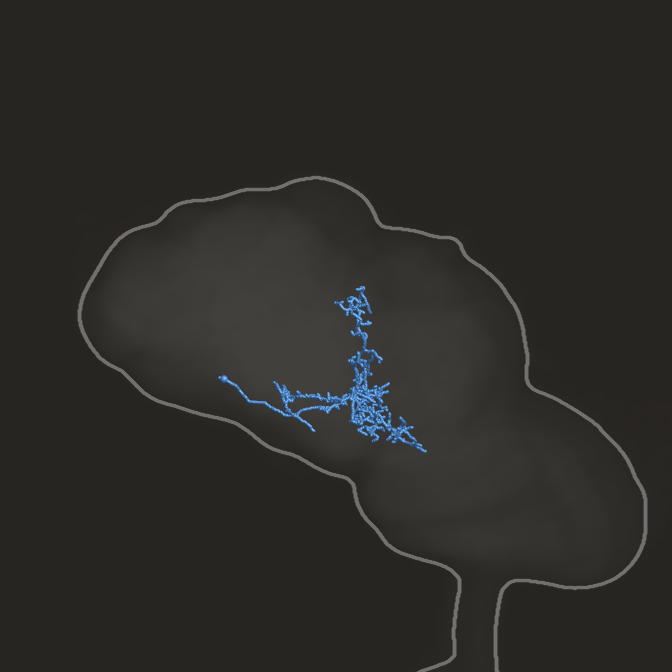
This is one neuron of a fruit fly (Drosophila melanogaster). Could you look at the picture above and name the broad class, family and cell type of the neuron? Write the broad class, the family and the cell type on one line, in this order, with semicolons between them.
central-brain intrinsic neuron; PPM; PPM1204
